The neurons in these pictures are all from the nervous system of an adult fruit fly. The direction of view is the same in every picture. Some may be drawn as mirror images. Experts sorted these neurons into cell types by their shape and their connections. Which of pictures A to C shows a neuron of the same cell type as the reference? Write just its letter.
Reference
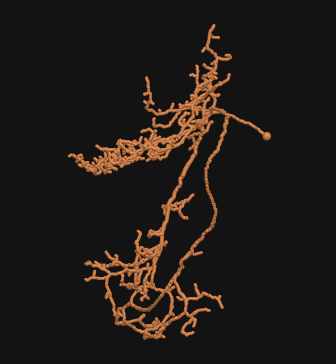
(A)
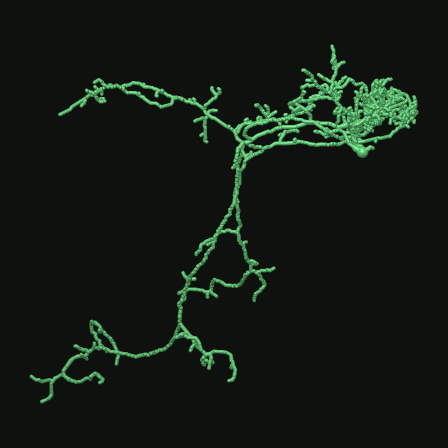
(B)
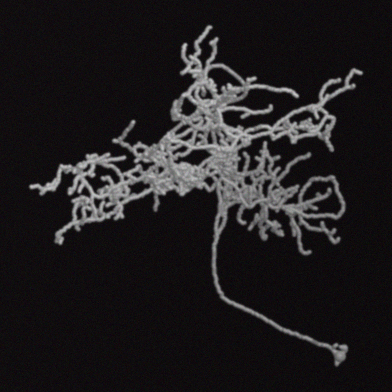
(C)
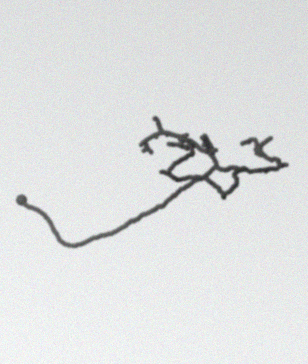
A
